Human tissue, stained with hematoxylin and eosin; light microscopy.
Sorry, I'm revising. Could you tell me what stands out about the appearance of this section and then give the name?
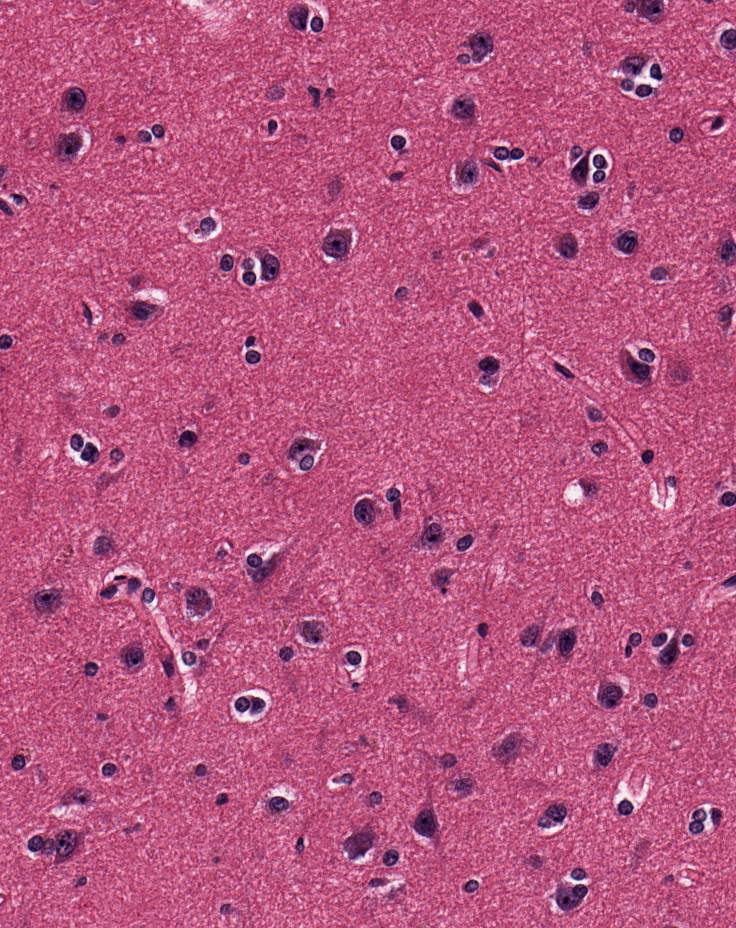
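Cells lie singly and in small clusters throughout the field, forming no glands, tubules or epithelial lining. A uniform, finely fibrillary pink matrix fills the space between them. Many small, round, dark nuclei with little visible cytoplasm are dotted evenly among the larger cells, and in places, such as the upper right, small round nuclei cluster closely against larger cell bodies. The section is cerebral cortex.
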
